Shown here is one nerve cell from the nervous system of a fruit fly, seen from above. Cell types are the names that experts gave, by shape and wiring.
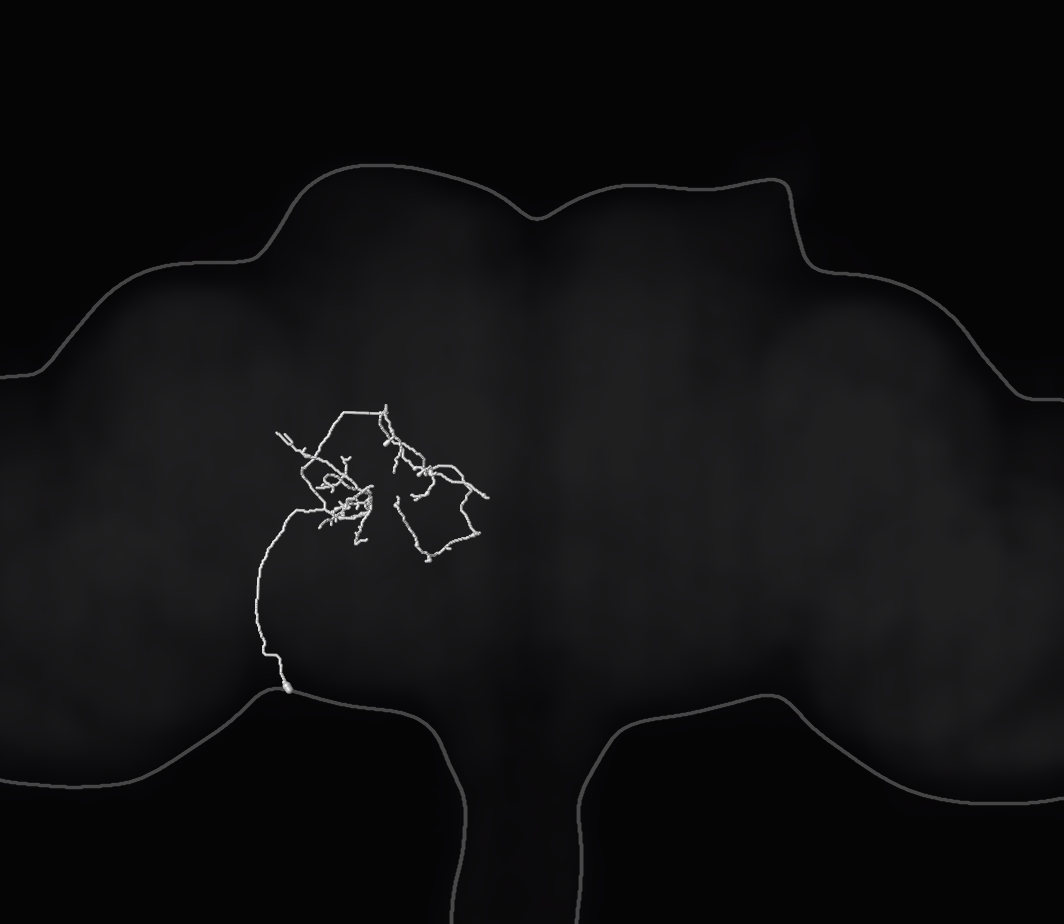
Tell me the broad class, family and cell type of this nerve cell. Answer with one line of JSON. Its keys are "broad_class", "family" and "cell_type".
{"broad_class": "central-brain intrinsic neuron", "family": "hemilineage DL1_ventral", "cell_type": "CL292"}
